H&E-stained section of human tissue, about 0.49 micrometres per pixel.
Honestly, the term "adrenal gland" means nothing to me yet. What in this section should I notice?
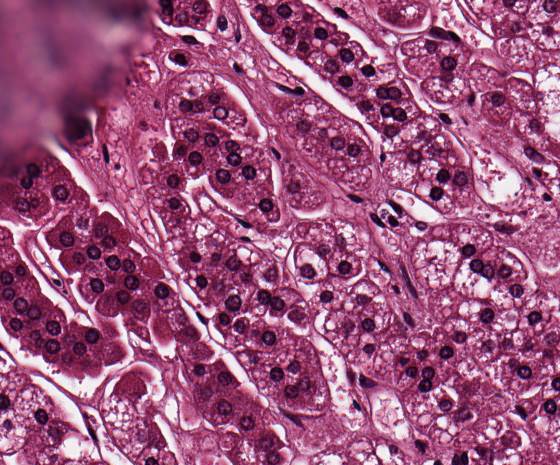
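This section is of the adrenal gland. The cells lie in cords separated by thin-walled vascular channels lined by flattened, elongated nuclei, with very little stroma between them.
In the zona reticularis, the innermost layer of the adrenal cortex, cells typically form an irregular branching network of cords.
The cords seen here agree with this. Many cells in the right half of the field have pale, finely vacuolated, foamy cytoplasm, while cells along the left edge have denser, more deeply eosinophilic cytoplasm with few vacuoles. The nuclei are round and dark, each usually showing a small distinct nucleolus.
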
